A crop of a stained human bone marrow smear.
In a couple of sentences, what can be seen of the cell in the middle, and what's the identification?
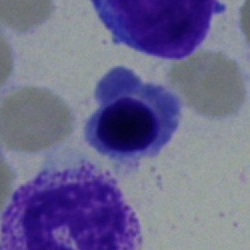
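See how the nucleus sits off-centre, over toward the lower left. You can't pick out any nucleoli in it. The cytoplasm's a pale lavender-blue, with no granules. That's an erythroblast.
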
